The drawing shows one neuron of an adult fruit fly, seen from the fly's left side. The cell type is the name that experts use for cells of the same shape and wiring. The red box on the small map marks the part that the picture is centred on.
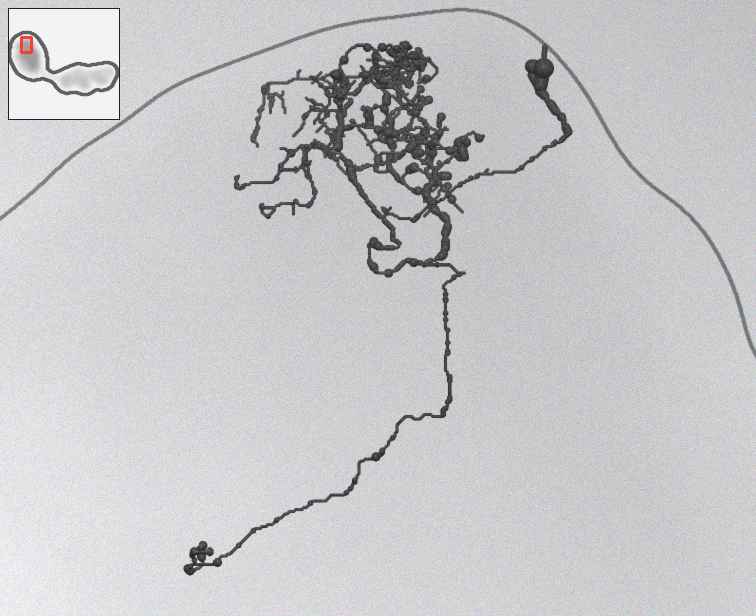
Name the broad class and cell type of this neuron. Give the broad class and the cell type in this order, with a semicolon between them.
central-brain intrinsic neuron; CB0024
